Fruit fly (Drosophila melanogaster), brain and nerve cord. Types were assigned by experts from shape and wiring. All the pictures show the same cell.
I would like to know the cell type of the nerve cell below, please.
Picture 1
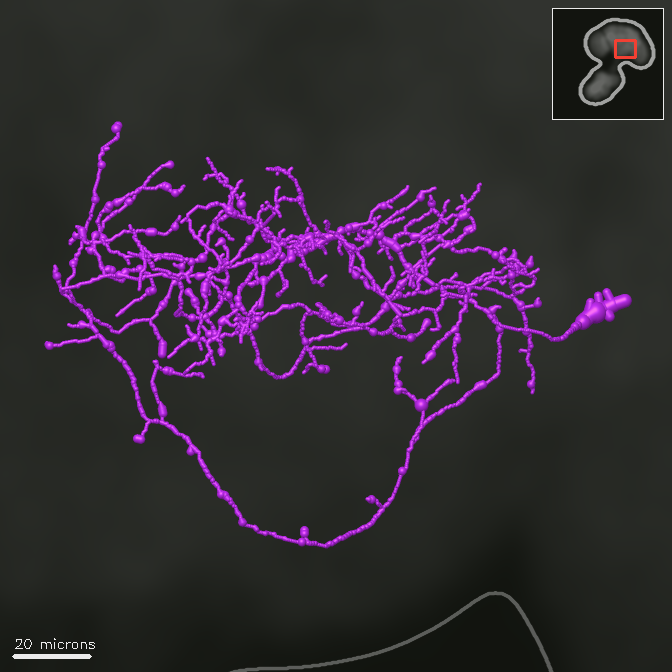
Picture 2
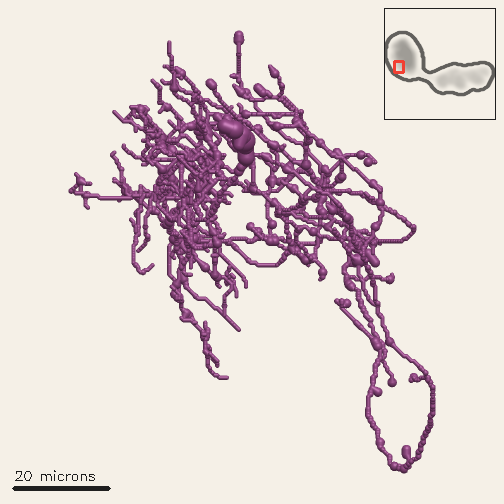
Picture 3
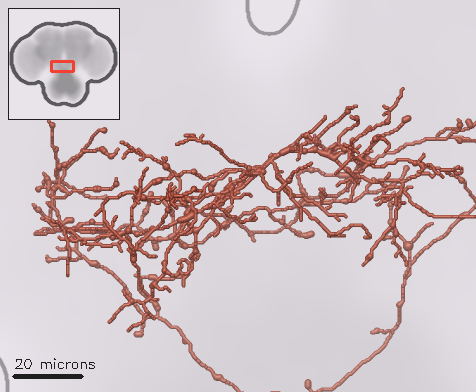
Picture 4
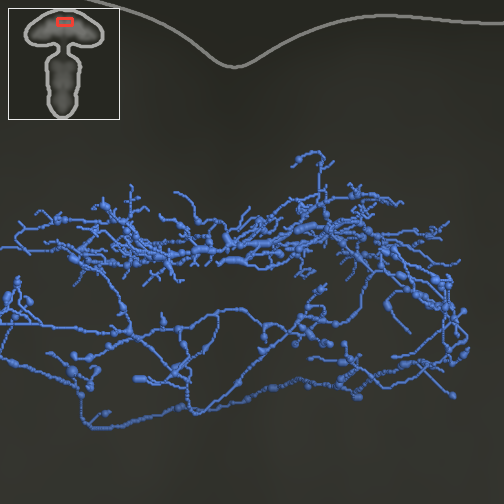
GNG252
